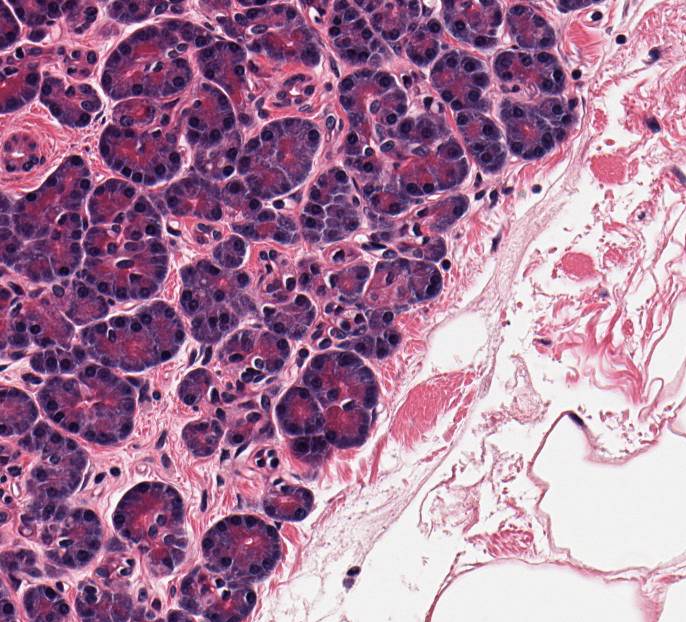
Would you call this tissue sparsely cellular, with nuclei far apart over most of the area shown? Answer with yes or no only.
No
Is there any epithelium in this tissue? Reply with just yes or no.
Yes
